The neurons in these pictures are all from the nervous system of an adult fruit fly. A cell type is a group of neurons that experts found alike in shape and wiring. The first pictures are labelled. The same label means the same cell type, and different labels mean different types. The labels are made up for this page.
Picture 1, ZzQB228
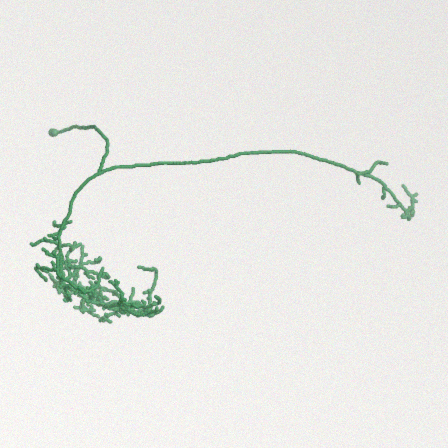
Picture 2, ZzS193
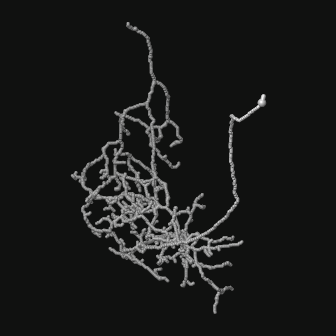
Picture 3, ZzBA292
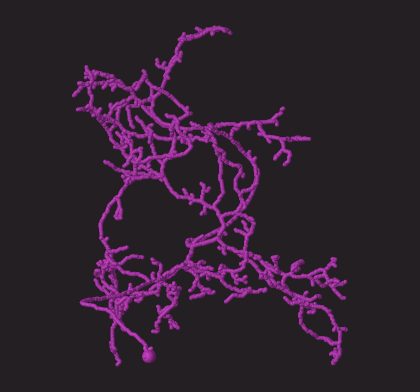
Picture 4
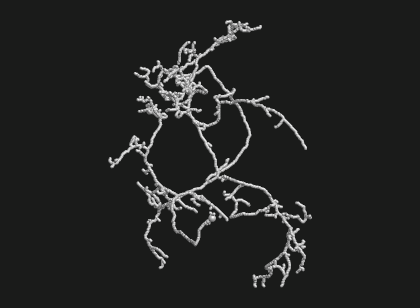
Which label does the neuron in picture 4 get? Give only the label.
ZzBA292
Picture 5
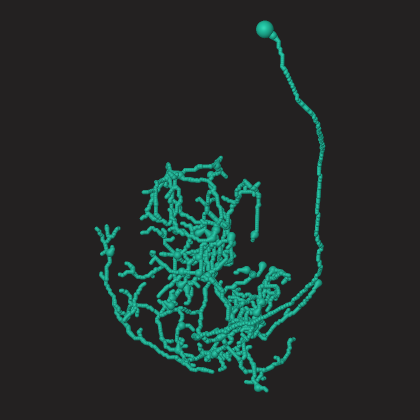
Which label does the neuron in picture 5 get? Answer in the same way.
ZzS193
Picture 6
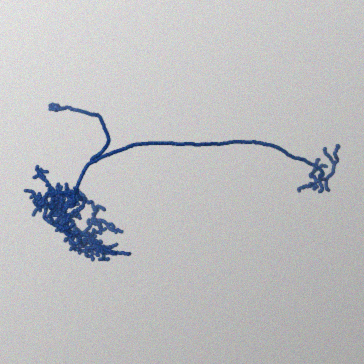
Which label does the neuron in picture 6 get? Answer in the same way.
ZzQB228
